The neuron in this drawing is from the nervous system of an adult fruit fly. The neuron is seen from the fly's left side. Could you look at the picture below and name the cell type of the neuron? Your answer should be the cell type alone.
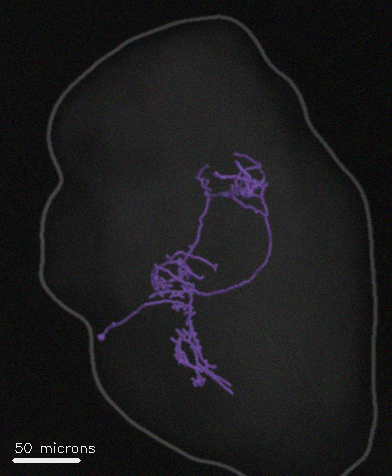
SAD045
